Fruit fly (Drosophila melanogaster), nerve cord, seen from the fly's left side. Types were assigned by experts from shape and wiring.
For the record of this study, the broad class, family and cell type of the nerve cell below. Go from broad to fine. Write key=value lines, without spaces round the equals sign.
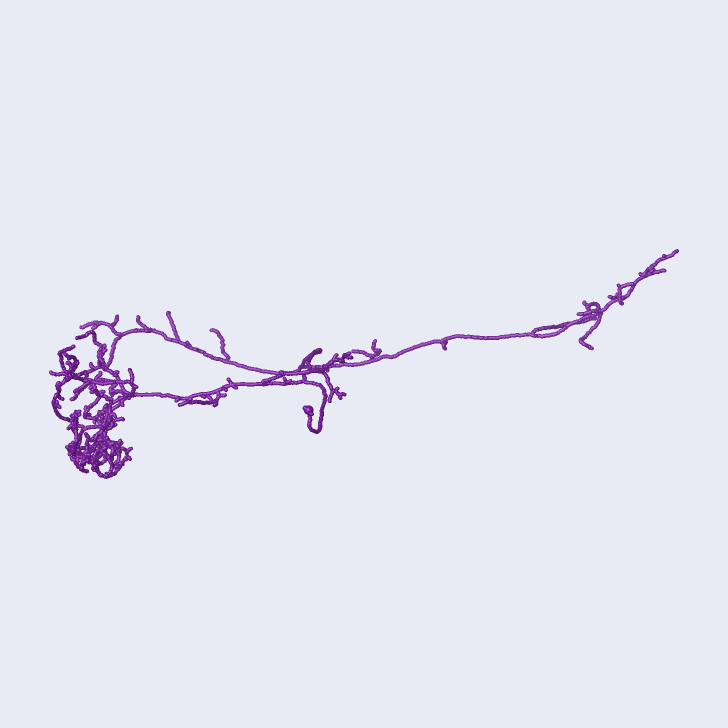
broad_class=nerve-cord intrinsic neuron
family=hemilineage 08B
cell_type=IN08B040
